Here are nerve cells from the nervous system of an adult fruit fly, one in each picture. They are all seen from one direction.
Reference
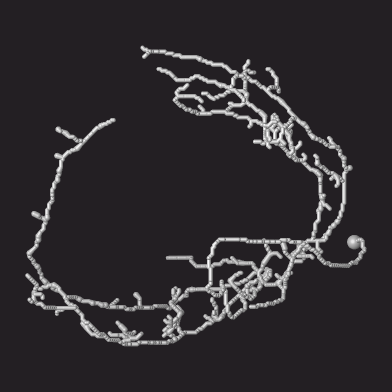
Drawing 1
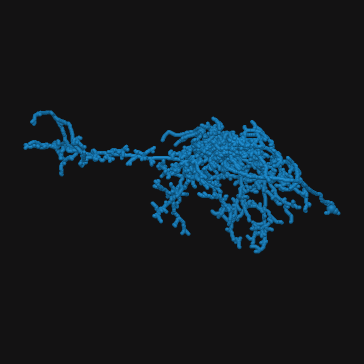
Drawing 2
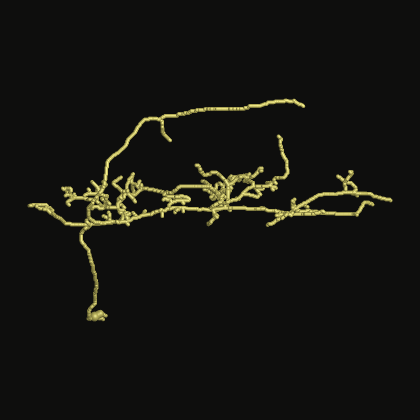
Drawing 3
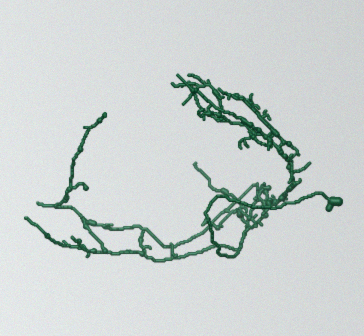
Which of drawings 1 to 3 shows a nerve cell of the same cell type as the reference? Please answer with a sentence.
The nerve cell in drawing 3 is of the same cell type.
